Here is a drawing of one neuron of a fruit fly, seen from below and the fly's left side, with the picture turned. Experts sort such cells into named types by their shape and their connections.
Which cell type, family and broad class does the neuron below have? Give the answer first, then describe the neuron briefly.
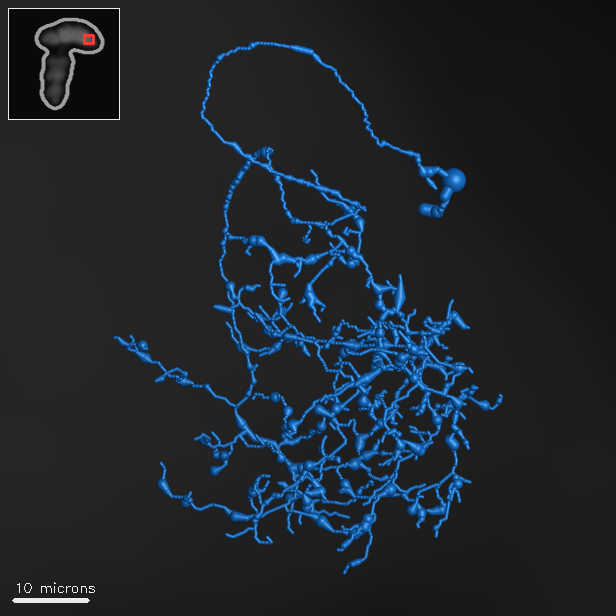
The cell type is LHAV4a1_b. Its family is hemilineage LHl1. It is a central-brain intrinsic neuron. The cell body can be seen at the upper right of the picture. By the scale bar it is about 70 microns tall in this view.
